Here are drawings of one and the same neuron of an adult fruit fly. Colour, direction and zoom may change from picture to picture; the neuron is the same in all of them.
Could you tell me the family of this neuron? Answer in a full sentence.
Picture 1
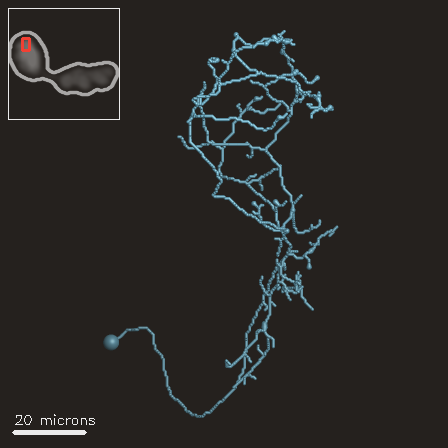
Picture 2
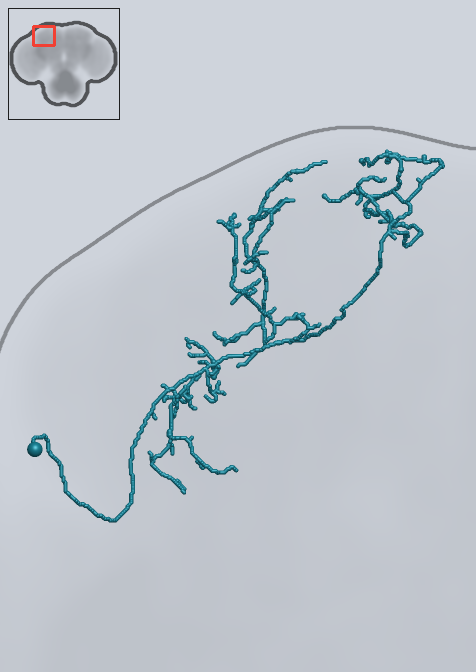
The family is hemilineage LHa1.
